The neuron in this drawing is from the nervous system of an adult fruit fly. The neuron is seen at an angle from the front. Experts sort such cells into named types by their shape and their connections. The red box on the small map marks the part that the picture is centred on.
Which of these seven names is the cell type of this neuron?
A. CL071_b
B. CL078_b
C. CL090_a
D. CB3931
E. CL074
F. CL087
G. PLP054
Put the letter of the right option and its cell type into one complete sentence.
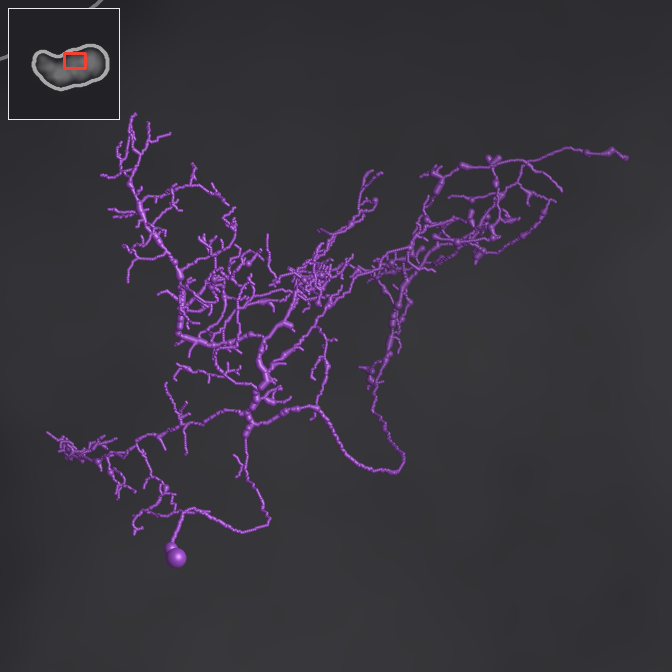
Listed as option D, the cell type CB3931 is that of the neuron.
